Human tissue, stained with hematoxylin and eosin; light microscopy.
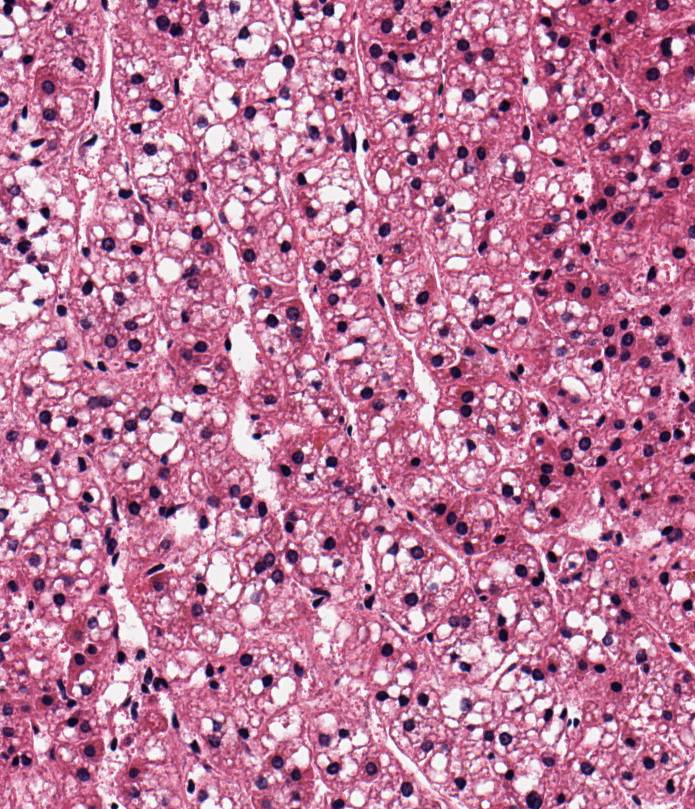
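Adrenal gland. Across the whole field, cells seem to run in long parallel cords, roughly top to bottom. Most have abundant pale cytoplasm filled with small clear vacuoles, so it looks foamy. Nuclei look small, round, darkly stained. Between the cords run narrow slit-like vascular spaces.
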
